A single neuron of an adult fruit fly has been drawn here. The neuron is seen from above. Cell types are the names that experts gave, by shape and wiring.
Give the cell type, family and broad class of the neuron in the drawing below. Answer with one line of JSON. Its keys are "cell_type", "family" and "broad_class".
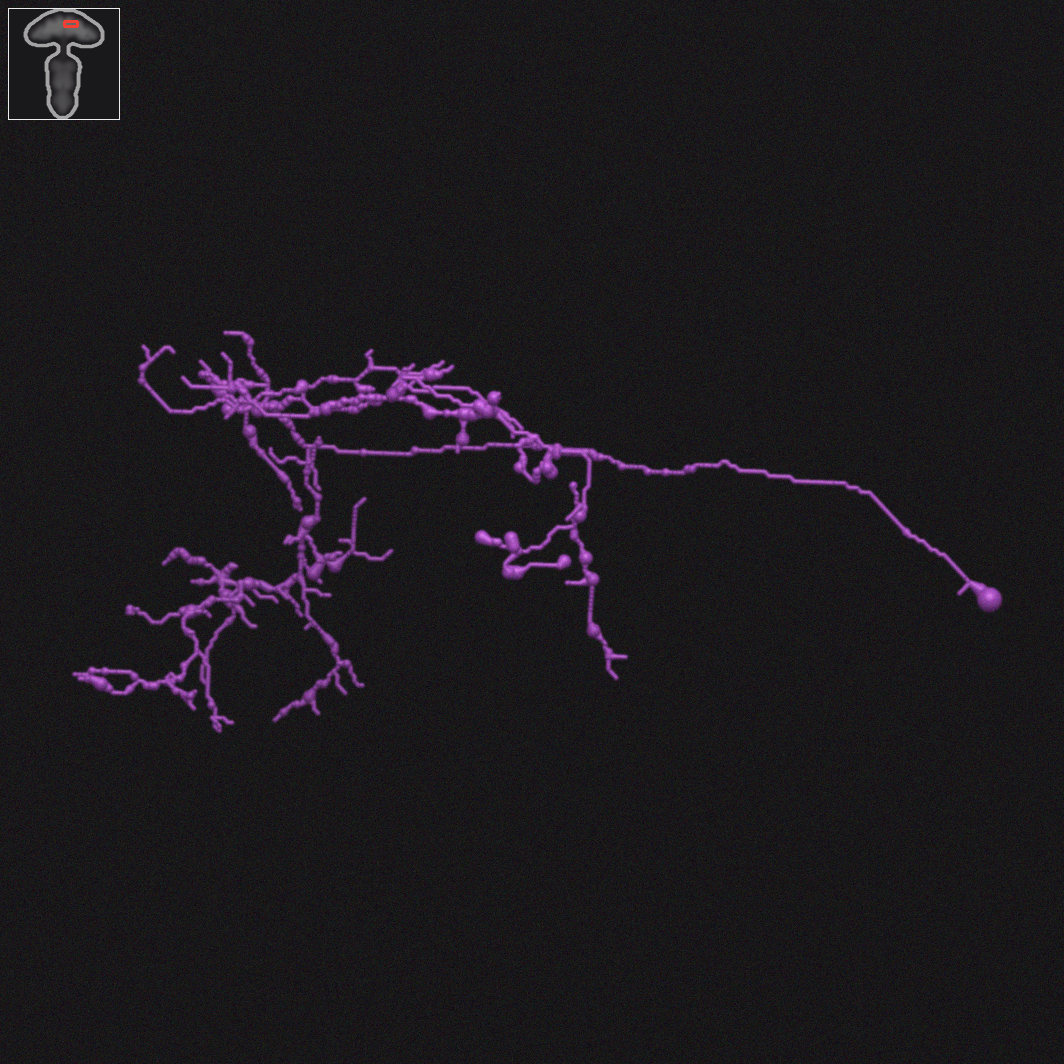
{"cell_type": "GNG610", "family": "hemilineage MD_SA1", "broad_class": "central-brain intrinsic neuron"}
